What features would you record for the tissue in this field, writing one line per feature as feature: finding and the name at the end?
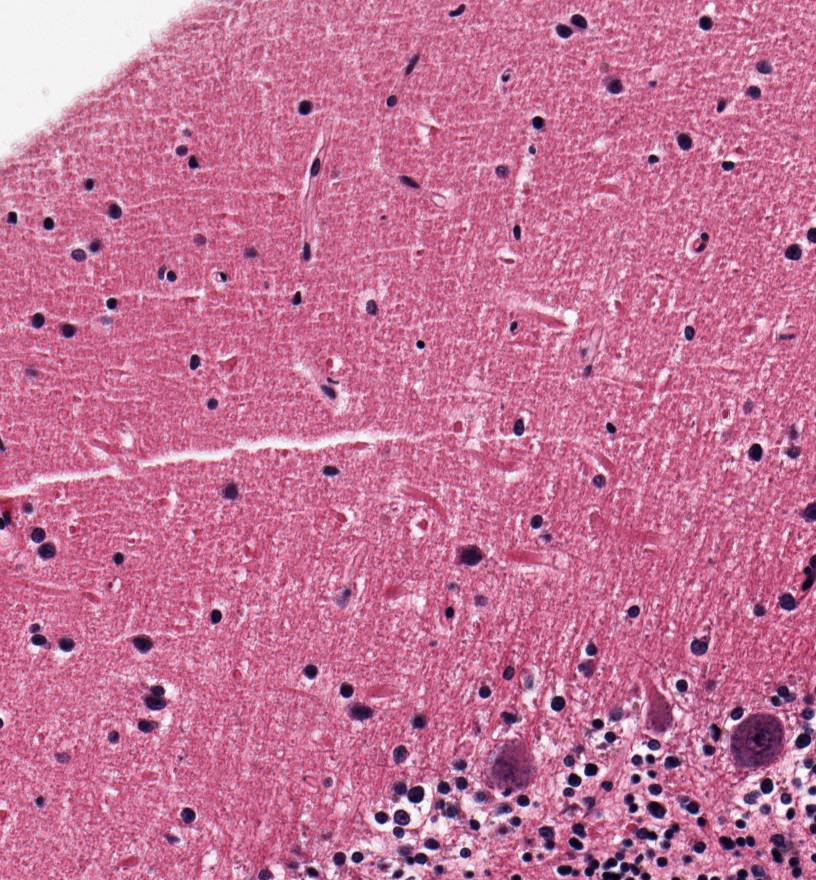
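Densely nucleated layer: closely packed small, round, dark nuclei, bottom right
Fibrillar layer: small dark nuclei scattered singly, fairly evenly
Tissue edge: top left, bordering empty white background
Crack: thin, white, roughly horizontal across left half
Name: cerebellum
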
